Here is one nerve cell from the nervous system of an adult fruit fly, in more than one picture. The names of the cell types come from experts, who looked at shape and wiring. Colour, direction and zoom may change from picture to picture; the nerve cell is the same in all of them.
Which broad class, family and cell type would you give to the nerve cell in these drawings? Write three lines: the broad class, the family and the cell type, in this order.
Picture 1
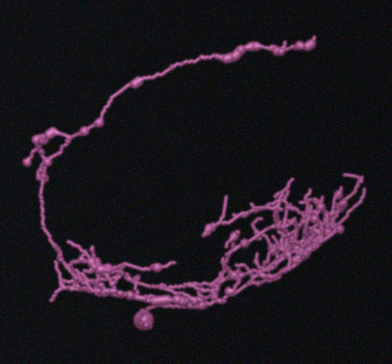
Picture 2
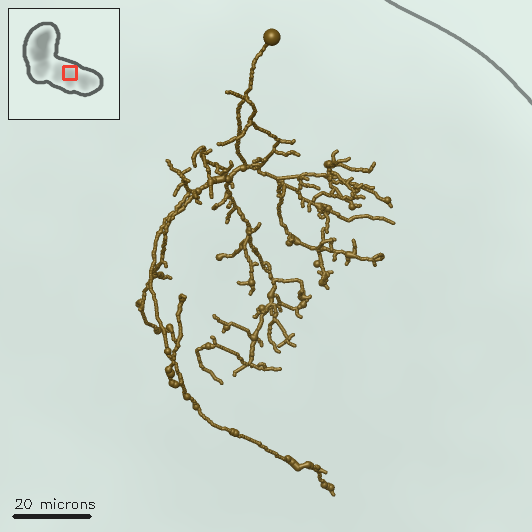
nerve-cord intrinsic neuron
hemilineage 09A
IN09A066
